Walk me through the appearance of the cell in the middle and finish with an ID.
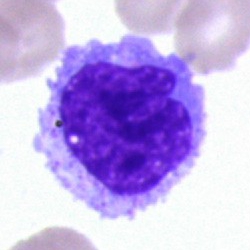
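See how the nucleus is folded and convoluted, with grooves running across it. Around it the cytoplasm is a pale blue-lilac, forming a moderate rim that's wider on the lower left than on the upper right. Fine, sparse pinkish-purple granules are scattered through that cytoplasm. It's a monocyte.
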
